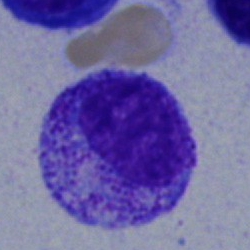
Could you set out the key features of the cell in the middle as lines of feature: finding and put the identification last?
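Nucleus position: off-centre, toward the upper right
Chromatin: stains dark purple
Cytoplasm: a crescent along the lower left side
Granules: many, purple, within the cytoplasm
Name: myelocyte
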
